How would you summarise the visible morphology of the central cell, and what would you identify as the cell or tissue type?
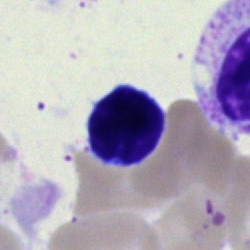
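Nucleus occupies almost the whole cell. Chromatin dense, very dark blue-purple. Cytoplasm very scant, only a thin pale rim at the lower edge. Surface smooth, no projections. Cell: lymphocyte.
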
